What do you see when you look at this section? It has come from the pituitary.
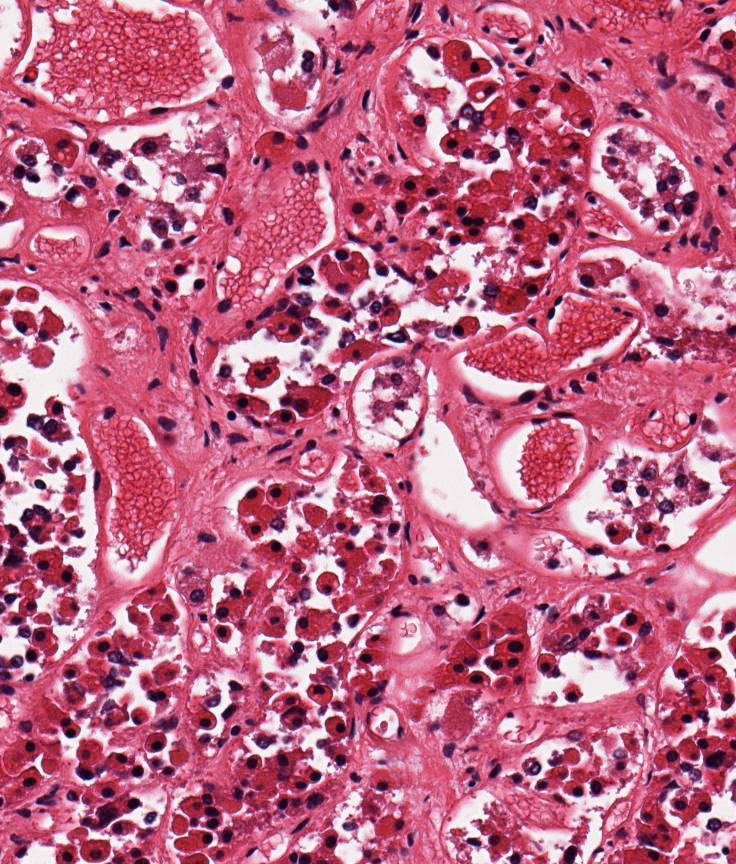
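Whole field: rounded and irregular spaces divided by thin pink fibrous septa. Several spaces, including upper left, left middle and right middle, tightly packed with red blood cells. Most others hold loose, separated cells with abundant deeply eosinophilic cytoplasm, each with a single small, round, dark nucleus.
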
